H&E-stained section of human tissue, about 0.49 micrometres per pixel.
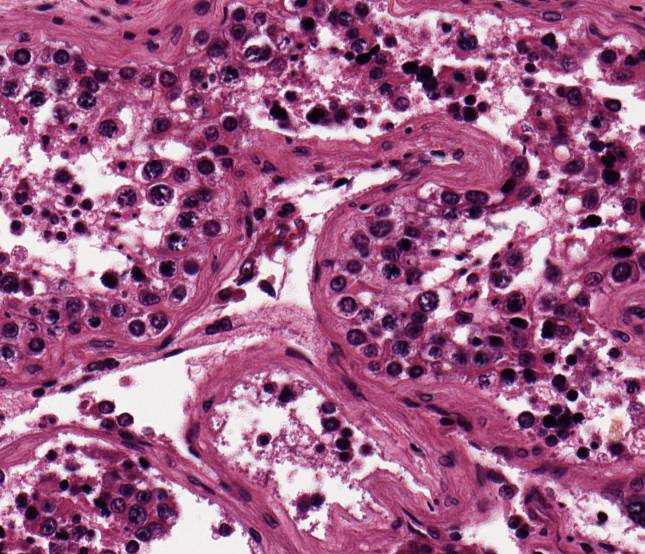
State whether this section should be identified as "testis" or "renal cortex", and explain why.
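This is testis. First: several closely packed, curved tubular profiles filled with cells, separated by narrow strips of pink fibrous tissue. Second: many small, dense, very dark round nuclei among the larger cells, most numerous toward the profiles' centres. Third: no fat cells in the scant tissue between profiles.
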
